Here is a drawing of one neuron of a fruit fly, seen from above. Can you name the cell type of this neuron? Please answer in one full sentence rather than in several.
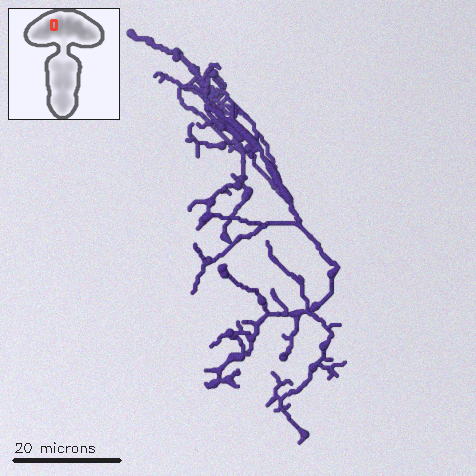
As for cell type, this neuron is AVLP369.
